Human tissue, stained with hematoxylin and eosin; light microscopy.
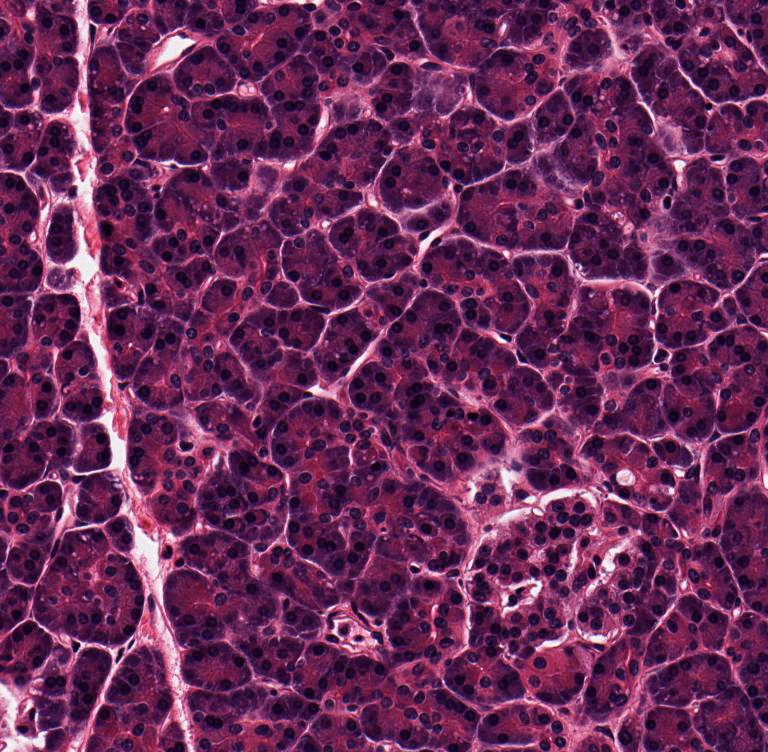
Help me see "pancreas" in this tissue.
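This tissue is pancreas. Its acinar cells have round, dark nuclei set basally at the periphery of each acinus, which fits the exocrine acini of the pancreas.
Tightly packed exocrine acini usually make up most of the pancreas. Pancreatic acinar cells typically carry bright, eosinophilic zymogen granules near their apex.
The acini have inconspicuous central lumens.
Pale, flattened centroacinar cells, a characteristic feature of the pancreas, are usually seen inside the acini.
No adipocytes are present anywhere in the field.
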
